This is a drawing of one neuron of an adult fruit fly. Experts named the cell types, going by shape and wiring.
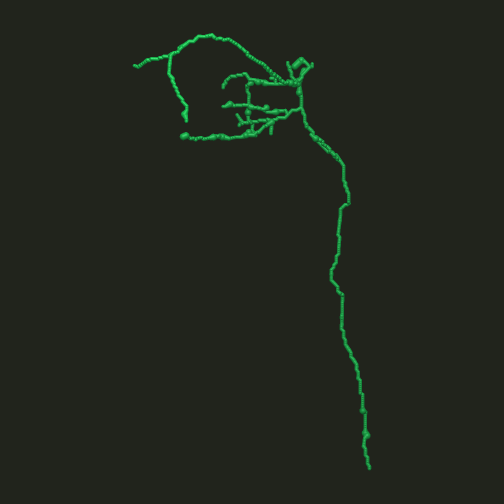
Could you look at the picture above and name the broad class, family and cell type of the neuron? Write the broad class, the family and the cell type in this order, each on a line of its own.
sensory neuron entering the brain
class gustatory
LB2b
